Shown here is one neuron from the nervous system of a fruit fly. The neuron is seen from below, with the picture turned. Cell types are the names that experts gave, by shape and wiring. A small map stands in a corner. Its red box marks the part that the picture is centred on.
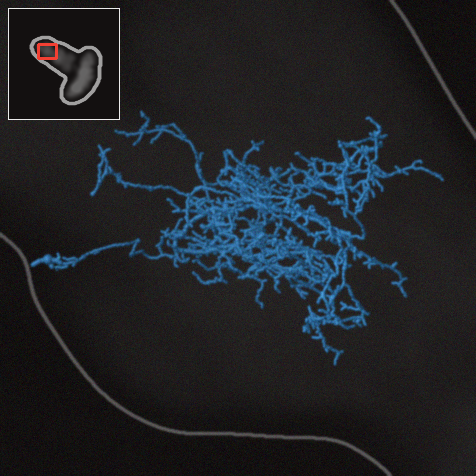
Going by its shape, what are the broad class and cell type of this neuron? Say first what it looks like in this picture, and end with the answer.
The cell body is on the left of the picture. As drawn here it is wider than it is tall. It is a nerve-cord intrinsic neuron. It is of cell type INXXX253.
